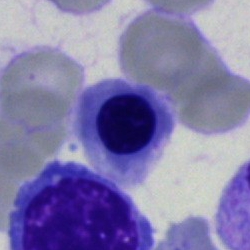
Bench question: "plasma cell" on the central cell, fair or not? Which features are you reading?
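The outline is irregular and angular and narrows toward the bottom. The chromatin is dense and very dark, condensed almost evenly, and no nucleoli are visible. A moderate amount of pale blue cytoplasm without granules surrounds the nucleus. Against plasma cell stands the cytoplasm, which is pale blue rather than deep blue.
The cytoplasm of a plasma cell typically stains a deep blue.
The almost even condensation of the chromatin also departs from the plasma cell pattern.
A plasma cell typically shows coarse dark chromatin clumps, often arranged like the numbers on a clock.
The cell is an erythroblast, not a plasma cell.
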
